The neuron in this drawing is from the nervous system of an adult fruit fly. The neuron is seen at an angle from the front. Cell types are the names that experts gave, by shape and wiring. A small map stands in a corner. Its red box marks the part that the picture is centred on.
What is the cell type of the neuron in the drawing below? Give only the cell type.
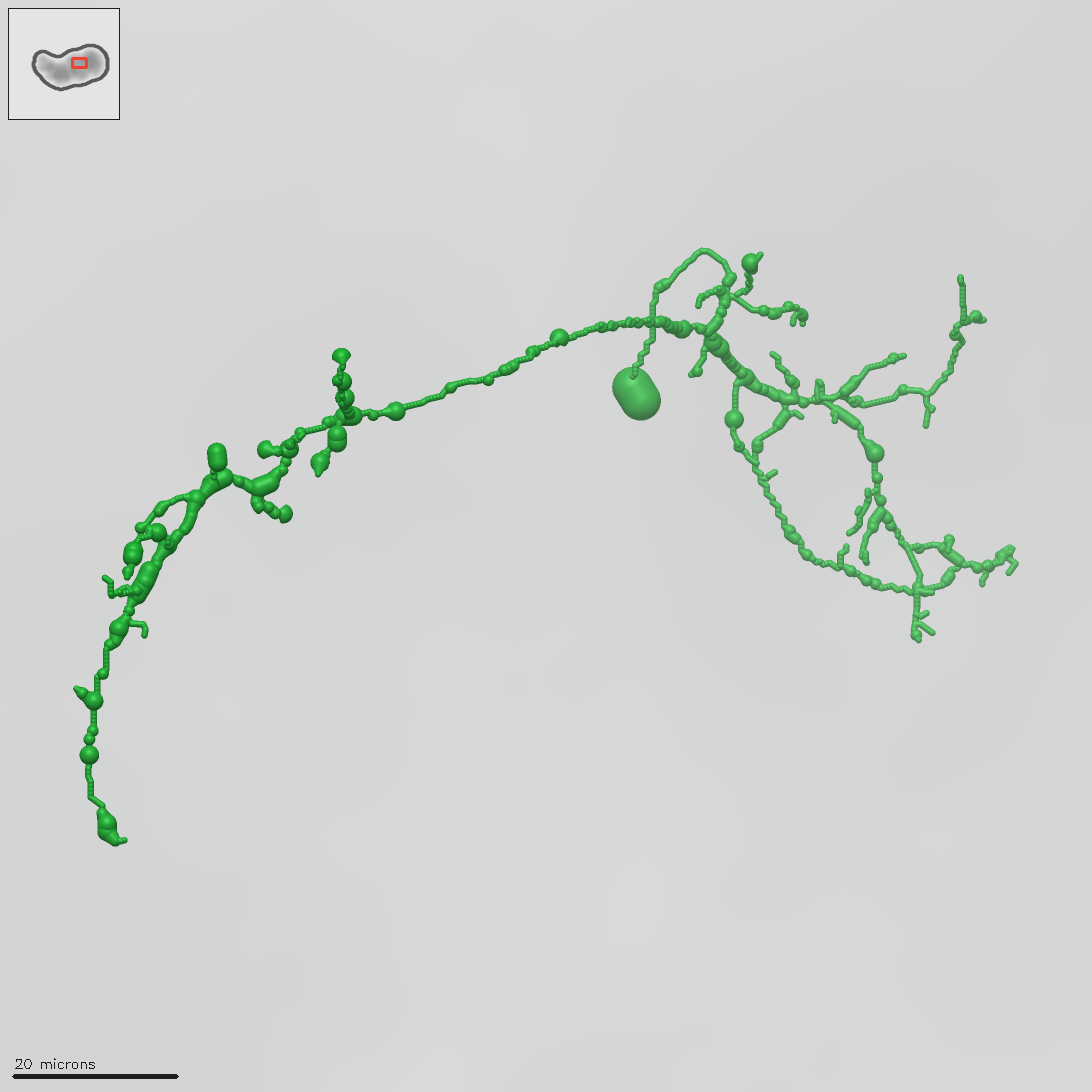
CB2252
